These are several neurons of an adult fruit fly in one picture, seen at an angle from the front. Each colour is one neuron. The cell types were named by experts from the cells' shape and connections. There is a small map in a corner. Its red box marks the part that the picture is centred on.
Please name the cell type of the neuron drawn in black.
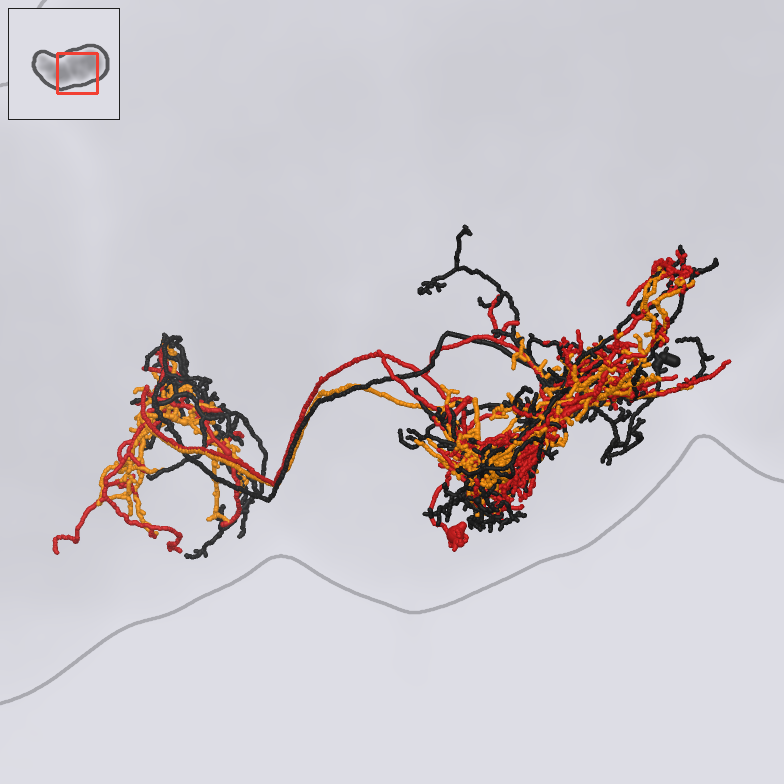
DNge039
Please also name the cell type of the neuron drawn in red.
DNge011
